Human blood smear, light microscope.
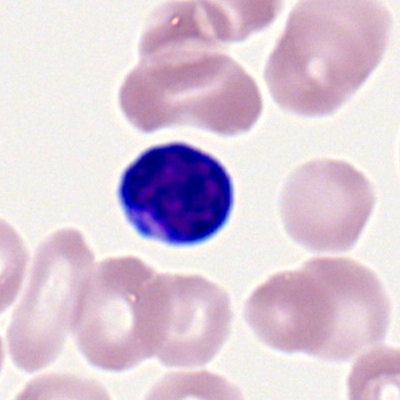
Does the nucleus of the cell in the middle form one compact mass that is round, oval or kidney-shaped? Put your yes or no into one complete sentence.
Yes, what its nucleus forms is one compact round, oval or kidney-shaped mass.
